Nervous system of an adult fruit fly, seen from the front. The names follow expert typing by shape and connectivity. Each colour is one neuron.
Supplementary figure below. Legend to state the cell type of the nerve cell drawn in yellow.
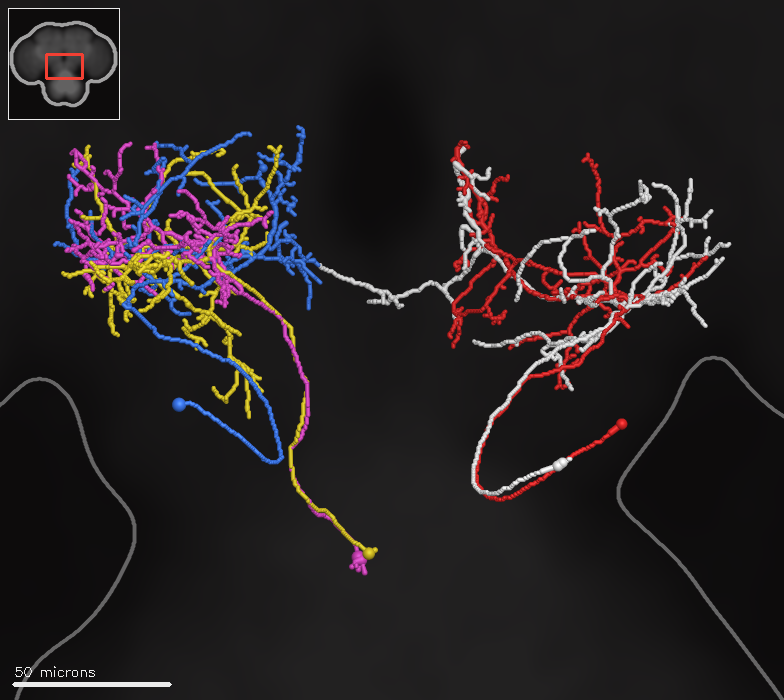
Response: IPS001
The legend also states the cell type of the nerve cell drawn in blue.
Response: PS323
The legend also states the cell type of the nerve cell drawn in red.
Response: PS329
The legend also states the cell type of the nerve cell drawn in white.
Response: PS330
